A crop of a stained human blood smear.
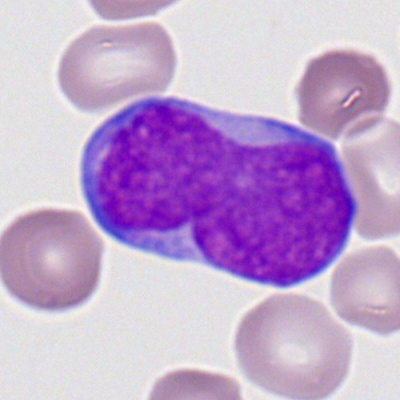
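Myeloblast, the central cell in a stained human blood smear. Oval, longer left to right than top to bottom, with a smooth border and no projections. Chromatin finely stippled, not clumped. Cytoplasm only a narrow rim around the nucleus.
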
